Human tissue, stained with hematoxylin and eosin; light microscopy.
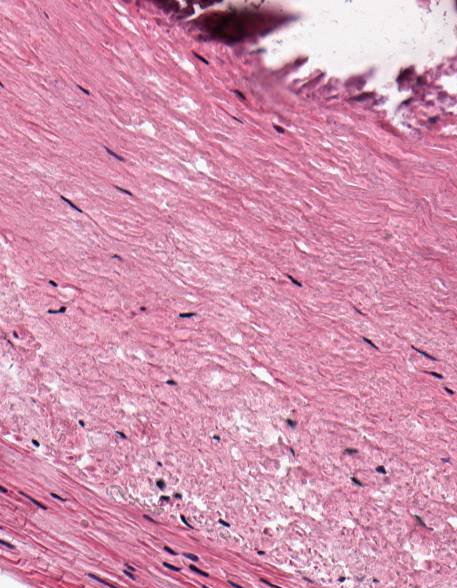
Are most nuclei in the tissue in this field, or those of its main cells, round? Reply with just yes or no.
No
